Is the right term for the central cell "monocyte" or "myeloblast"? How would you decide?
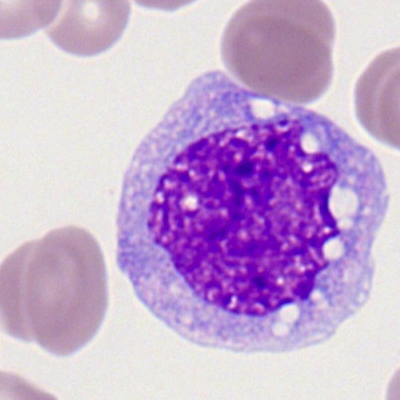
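It is a monocyte. Outline first: roughly round, with a slightly uneven, wavy edge. Chromatin next: coarse, clumped and deep purple. Then cytoplasm: a moderate pale blue-grey rim around the nucleus, with several small clear vacuoles mostly along the nucleus's right side.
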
